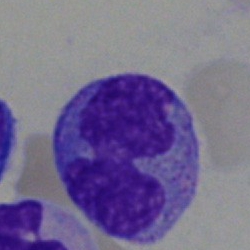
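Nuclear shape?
Kidney-like; deep indentation entering from the right.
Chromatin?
Dark purple, clumped, small paler patches between clumps.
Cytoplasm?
Pale bluish-lilac, widest right of nucleus; fine pinkish-lilac granules scattered through.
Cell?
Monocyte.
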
